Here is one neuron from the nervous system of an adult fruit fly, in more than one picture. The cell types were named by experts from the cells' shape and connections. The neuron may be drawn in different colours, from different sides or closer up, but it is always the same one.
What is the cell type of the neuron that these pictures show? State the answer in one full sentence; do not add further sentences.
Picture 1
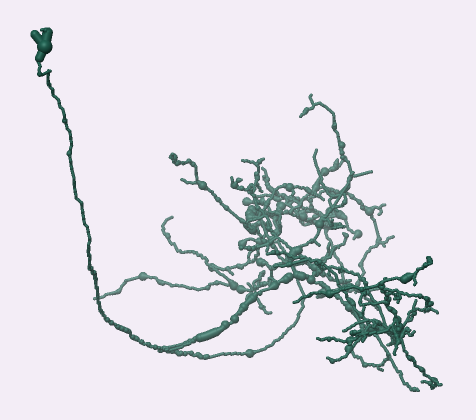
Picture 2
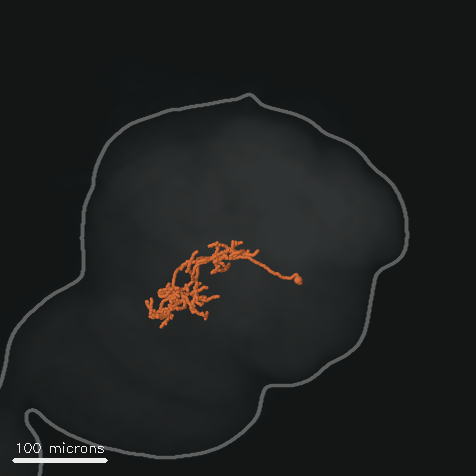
This particular neuron has the cell type LAL133_e.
